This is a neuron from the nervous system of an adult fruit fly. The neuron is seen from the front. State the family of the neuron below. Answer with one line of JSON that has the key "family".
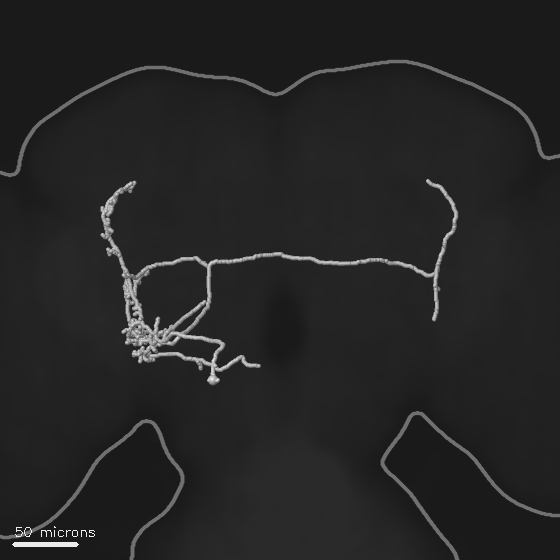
{"family": "hemilineage LALv1_ventral"}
